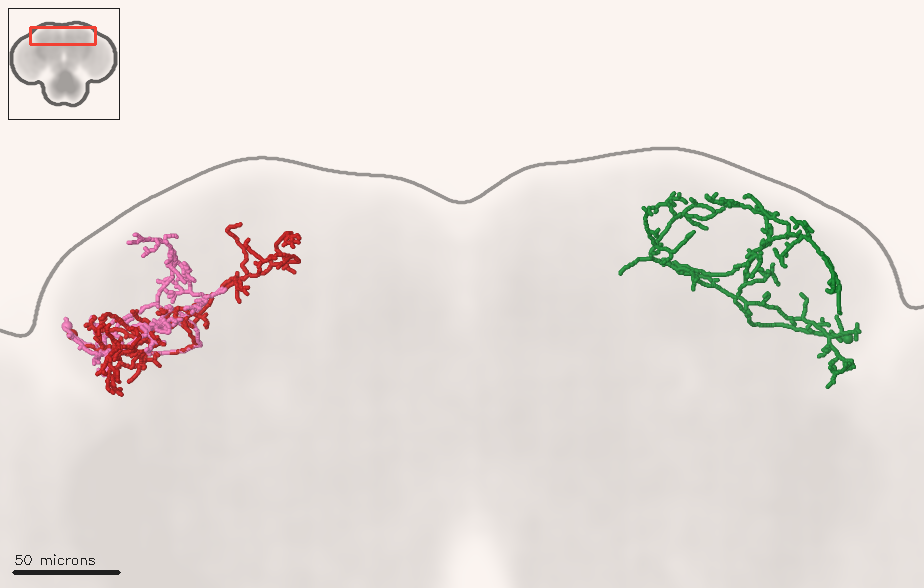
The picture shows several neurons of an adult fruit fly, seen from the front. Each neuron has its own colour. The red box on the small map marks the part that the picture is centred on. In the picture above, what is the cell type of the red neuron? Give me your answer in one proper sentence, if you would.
The cell type held by this neuron is LHPV4g2.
